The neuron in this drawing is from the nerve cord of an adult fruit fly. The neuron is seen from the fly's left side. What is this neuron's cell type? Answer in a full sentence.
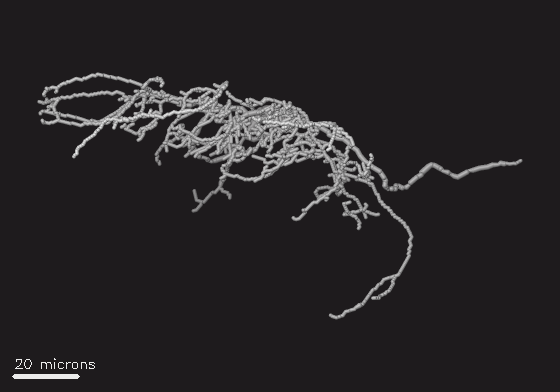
The cell type is MNad09.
